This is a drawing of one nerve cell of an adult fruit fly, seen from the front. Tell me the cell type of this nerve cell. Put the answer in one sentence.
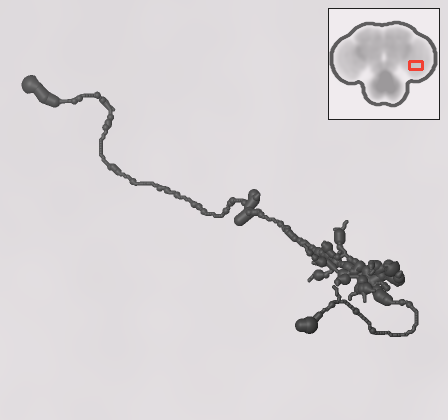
The cell type is Tm2.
